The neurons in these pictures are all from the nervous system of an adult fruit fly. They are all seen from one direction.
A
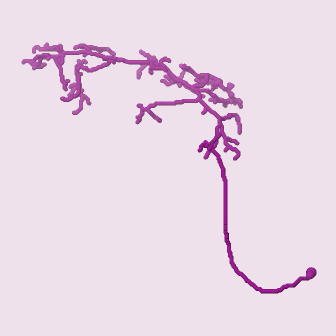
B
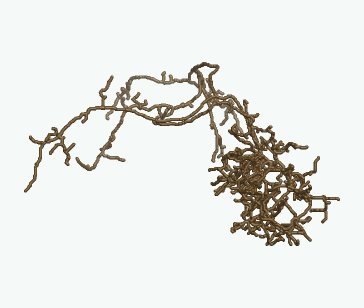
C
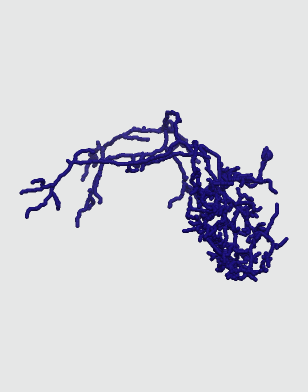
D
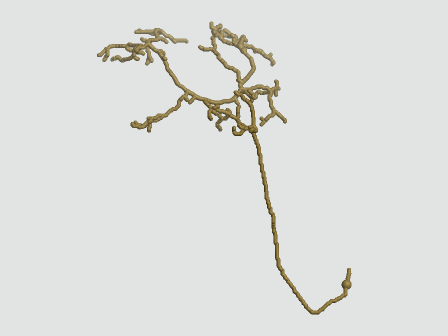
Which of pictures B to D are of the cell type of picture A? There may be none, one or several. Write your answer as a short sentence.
Picture D is of the same cell type.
